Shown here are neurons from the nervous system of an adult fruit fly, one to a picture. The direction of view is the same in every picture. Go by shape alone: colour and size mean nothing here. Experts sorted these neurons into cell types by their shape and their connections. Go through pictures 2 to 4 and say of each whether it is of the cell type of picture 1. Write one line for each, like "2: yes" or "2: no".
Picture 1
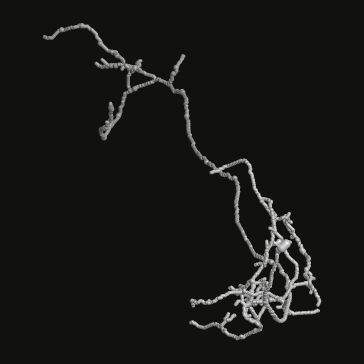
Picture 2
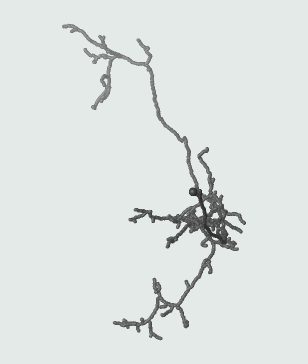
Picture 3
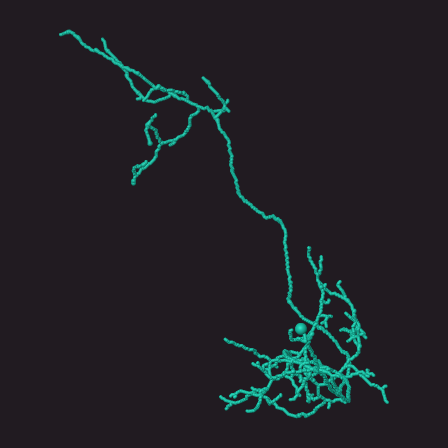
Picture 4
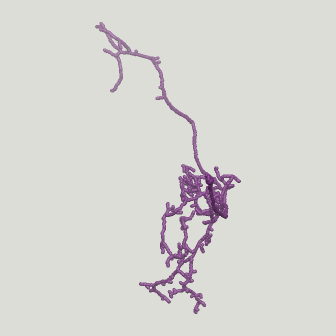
2: no
3: yes
4: no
